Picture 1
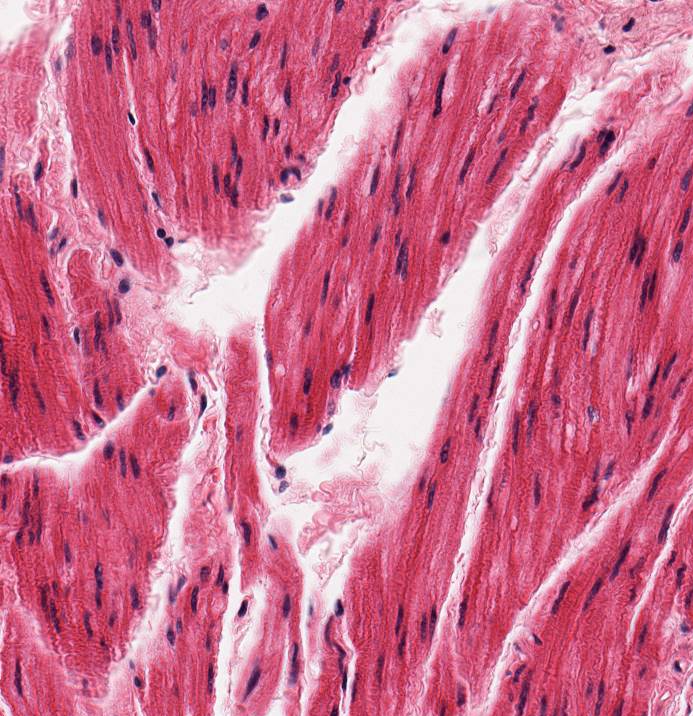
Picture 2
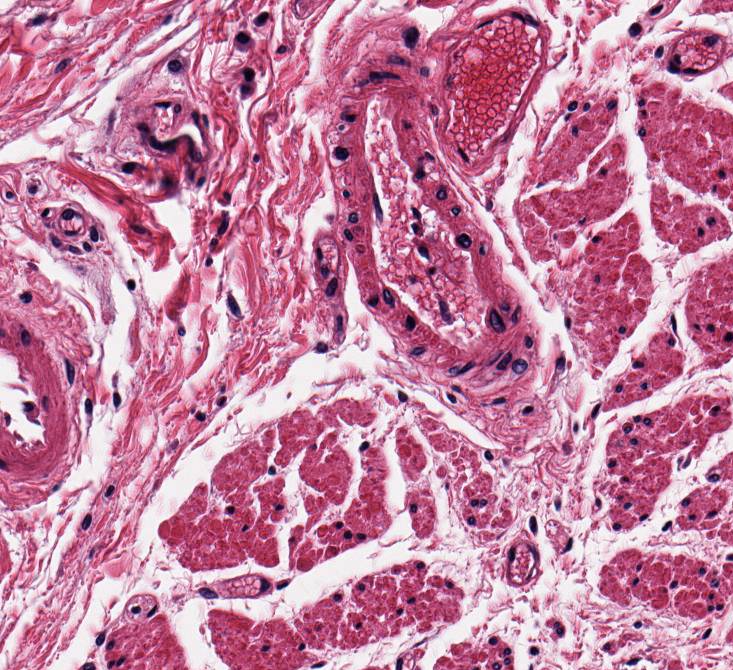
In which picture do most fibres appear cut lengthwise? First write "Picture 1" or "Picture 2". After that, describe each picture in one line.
Picture 1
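Picture 1: The muscle fibre cytoplasm is deep pink-red and shows fine streaks running along the length of the fibres.
Picture 2: The red-pink bundles are smooth muscle cut mostly in cross-section, broken into many irregular fascicles.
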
